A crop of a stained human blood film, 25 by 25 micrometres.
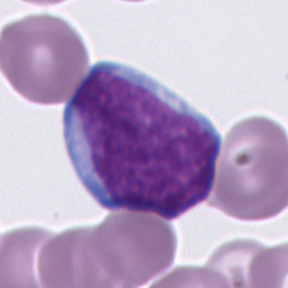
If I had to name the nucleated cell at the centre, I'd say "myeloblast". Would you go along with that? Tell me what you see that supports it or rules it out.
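Look at the cytoplasm first: it holds no granules at all.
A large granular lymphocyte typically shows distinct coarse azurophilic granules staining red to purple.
Their absence goes against large granular lymphocyte. Next, the share of nucleus: it fills about 80% of the cell's area, leaving only a little pale blue cytoplasm.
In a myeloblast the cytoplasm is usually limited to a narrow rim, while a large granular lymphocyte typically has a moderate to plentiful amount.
So this feature goes with myeloblast and away from large granular lymphocyte. The rest is simply what you see: the cell measures about 15 by 12 micrometres, its outline is angular with fairly straight edges, the cytoplasm holds no vacuoles, the surface has no hair-like or bleb-like projections, and red cells touch it at the upper left and on the right. Put together, myeloblast fits this cell.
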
